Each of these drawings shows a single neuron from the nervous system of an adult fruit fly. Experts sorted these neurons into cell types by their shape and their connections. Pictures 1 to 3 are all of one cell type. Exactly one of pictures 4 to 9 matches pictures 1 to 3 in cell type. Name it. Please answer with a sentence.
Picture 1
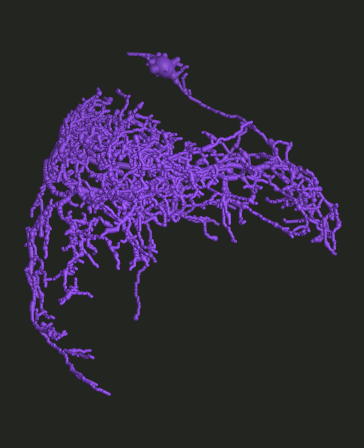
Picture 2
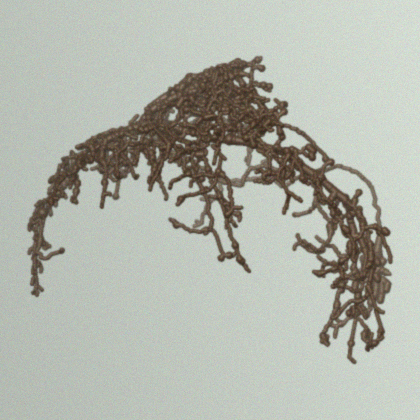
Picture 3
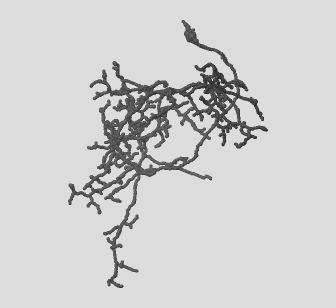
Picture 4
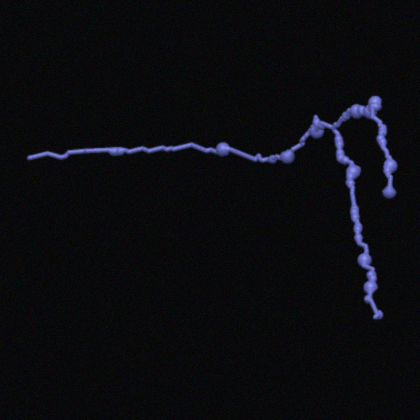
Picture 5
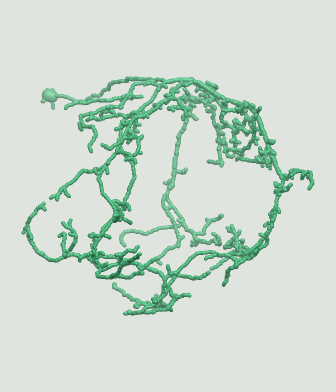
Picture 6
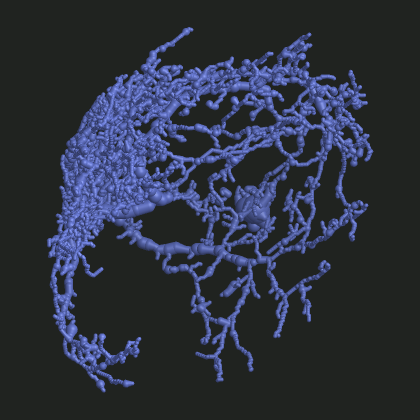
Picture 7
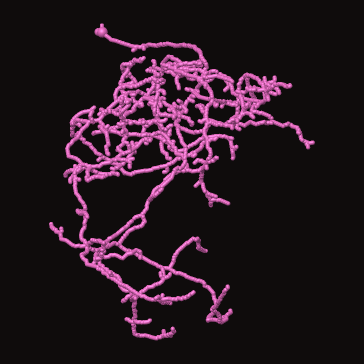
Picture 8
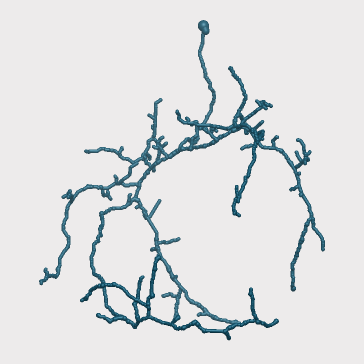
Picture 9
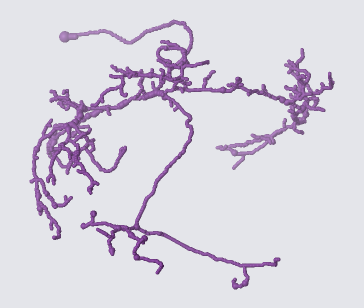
Picture 6 is of the same cell type.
